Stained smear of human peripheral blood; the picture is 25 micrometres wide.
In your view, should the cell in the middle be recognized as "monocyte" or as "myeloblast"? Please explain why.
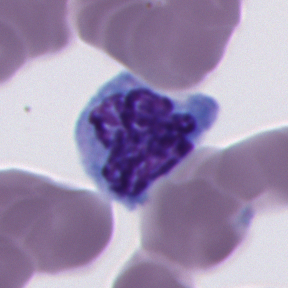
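It's a monocyte. Take a look at the nucleus: about 10 micrometres across, it is deeply folded into many overlapping, convoluted lobes. The chromatin is dark purple and coarsely clumped, and the cytoplasm around it is pale blue. Notice, too, the rounded bulge of cytoplasm sticking out at the upper right of the cell.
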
